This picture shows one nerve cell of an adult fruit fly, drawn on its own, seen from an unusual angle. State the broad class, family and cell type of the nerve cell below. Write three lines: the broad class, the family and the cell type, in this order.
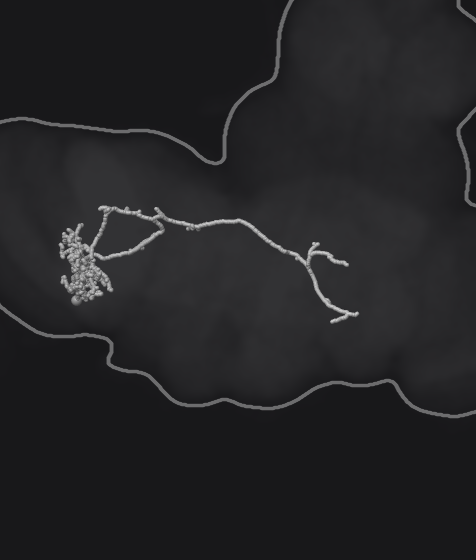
central-brain intrinsic neuron
hemilineage VLPl&p2_lateral
AVLP129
